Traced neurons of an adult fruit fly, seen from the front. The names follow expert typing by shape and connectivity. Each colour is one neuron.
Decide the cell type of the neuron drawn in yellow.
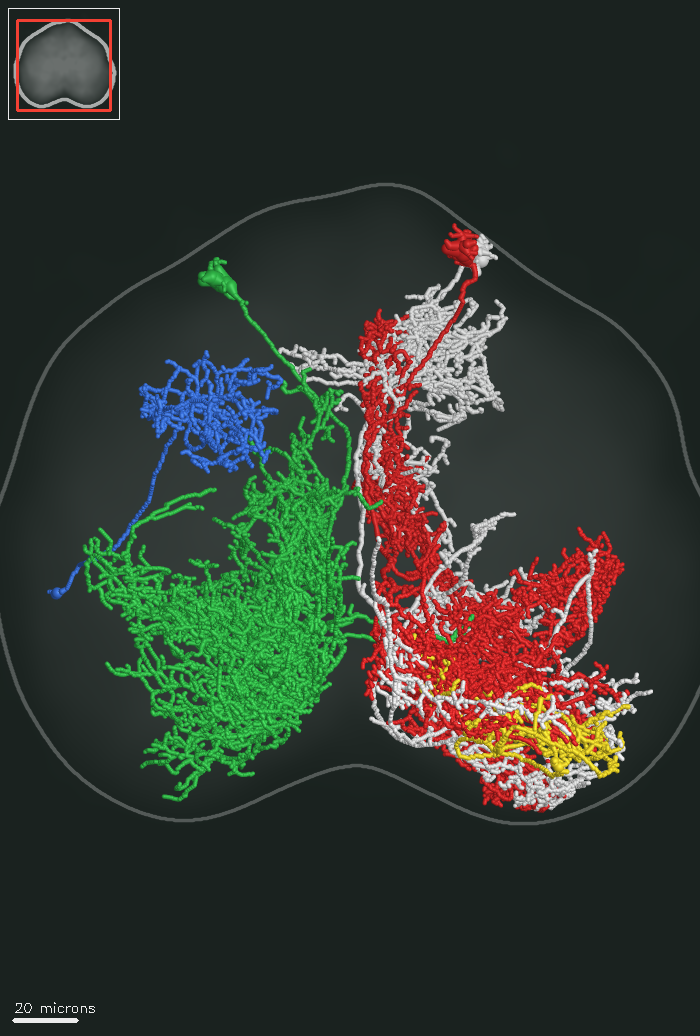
IN01B021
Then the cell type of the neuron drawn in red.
IN01B001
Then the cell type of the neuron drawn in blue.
IN16B051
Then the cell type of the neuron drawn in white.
AN01B002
